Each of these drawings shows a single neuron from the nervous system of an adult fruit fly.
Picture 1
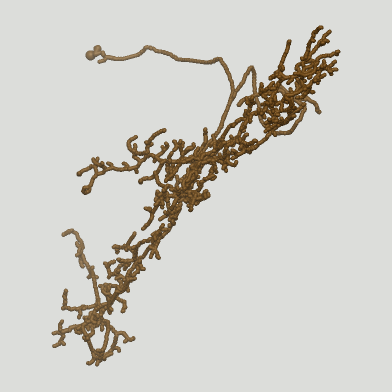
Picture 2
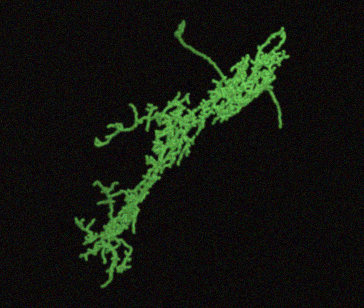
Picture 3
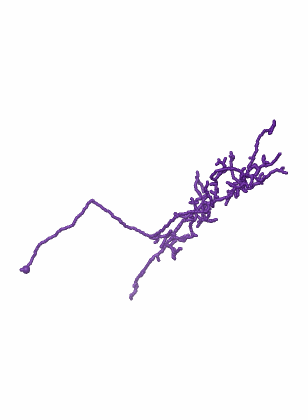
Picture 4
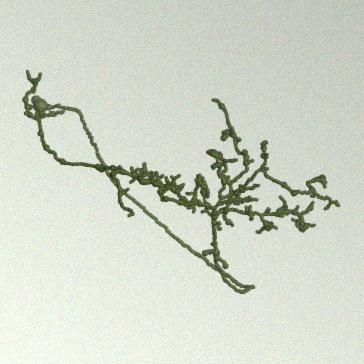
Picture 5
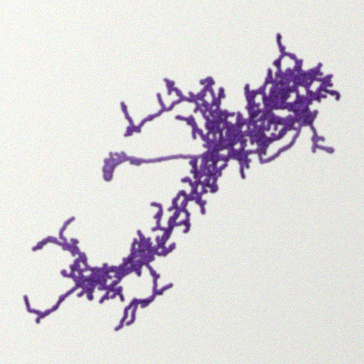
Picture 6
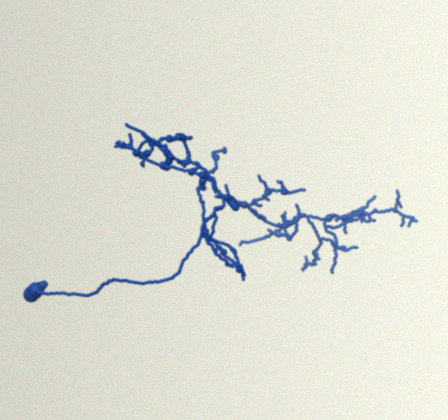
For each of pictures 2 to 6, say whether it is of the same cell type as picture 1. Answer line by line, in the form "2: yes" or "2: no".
2: yes
3: no
4: yes
5: yes
6: no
